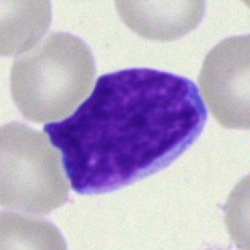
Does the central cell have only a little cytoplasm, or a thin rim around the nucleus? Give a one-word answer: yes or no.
Yes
